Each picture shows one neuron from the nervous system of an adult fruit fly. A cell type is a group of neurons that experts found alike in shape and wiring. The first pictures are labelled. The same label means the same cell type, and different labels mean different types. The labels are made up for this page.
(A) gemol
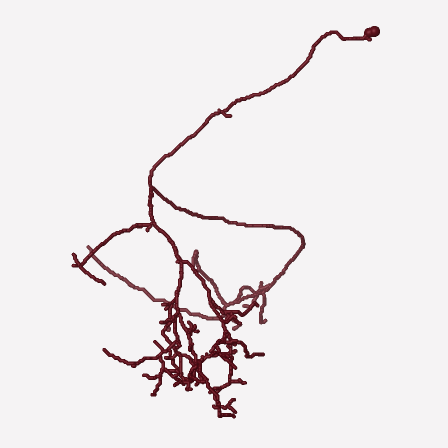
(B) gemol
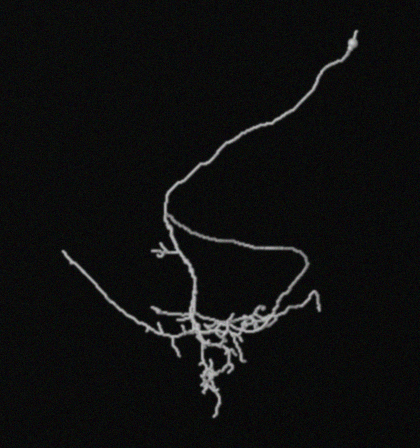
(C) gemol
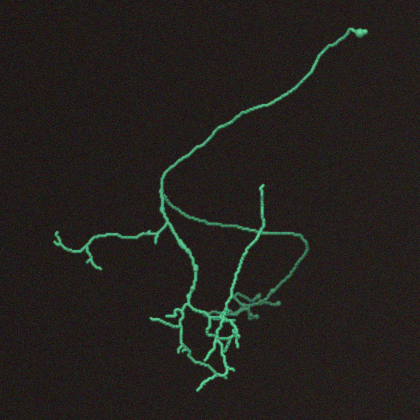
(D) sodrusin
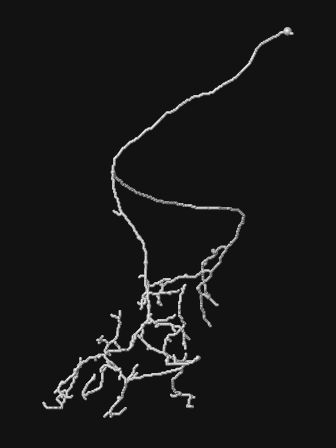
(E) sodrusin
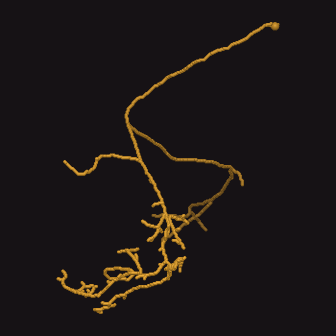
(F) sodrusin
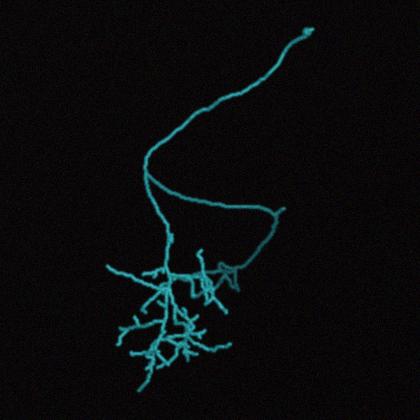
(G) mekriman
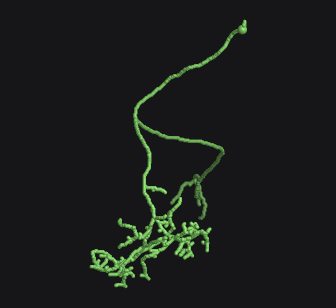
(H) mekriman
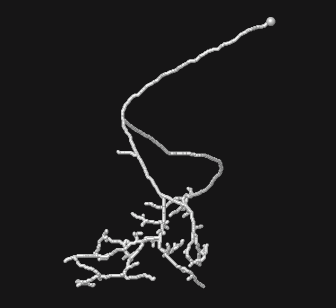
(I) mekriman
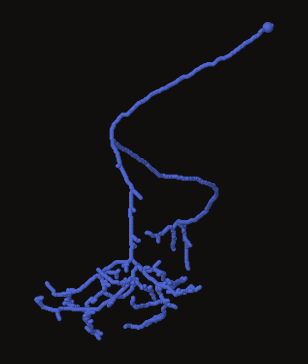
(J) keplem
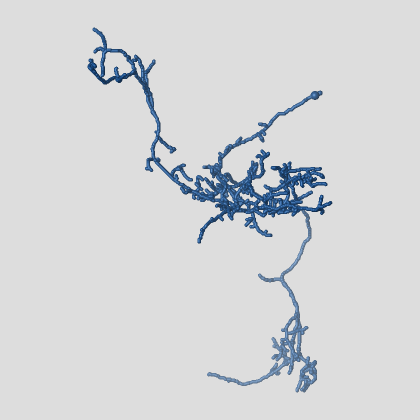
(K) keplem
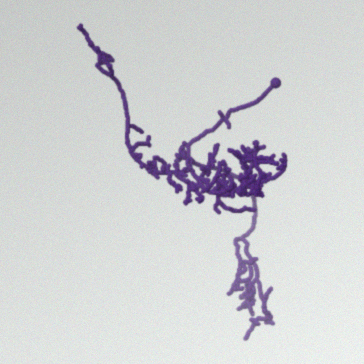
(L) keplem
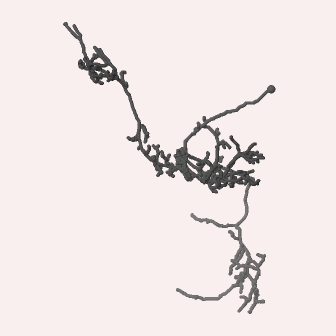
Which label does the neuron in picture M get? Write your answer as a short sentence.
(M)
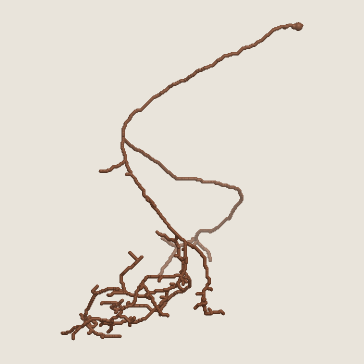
It belongs to sodrusin.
